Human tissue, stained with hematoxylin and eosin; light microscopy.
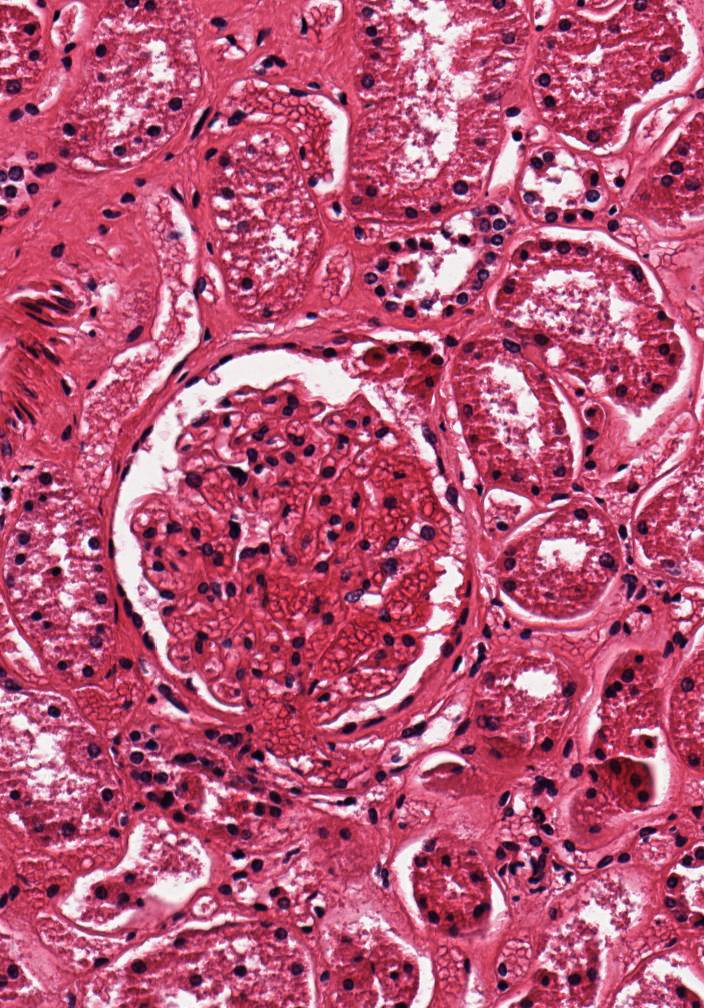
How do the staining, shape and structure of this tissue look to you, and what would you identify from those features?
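Just left of centre sits one rounded glomerulus, with tubules packed closely all around it. Most tubules have cells rich in granular pink cytoplasm and pale fluffy material in their lumens; their round dark nuclei sit basally. So this is renal cortex.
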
